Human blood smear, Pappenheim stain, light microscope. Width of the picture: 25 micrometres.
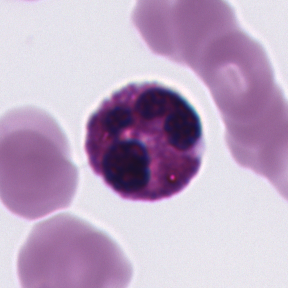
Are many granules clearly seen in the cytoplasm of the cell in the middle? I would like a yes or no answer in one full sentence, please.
Yes, visible granules are present in great number in its cytoplasm.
